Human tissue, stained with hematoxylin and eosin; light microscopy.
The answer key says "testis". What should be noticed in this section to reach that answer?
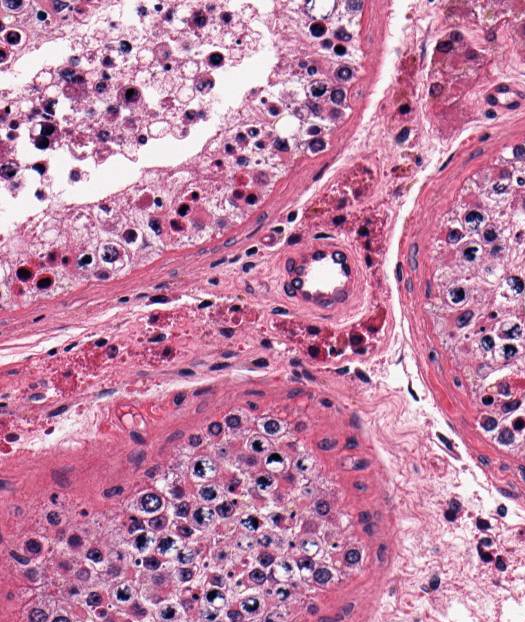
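The picture shows testis. Parts of several large rounded tubular profiles packed with cells fill the field, separated by narrow interstitial strips.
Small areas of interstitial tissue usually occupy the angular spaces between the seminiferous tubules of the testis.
Many layers of rounded cells with large round nuclei, many in pale or clear cytoplasm, fill the tubules. The upper-left tubule has an open lumen with loose, detached cells and pale vacuolated material. Clusters of polygonal cells with abundant granular eosinophilic cytoplasm, some with reddish-brown granules, lie in the interstitium near the centre.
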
